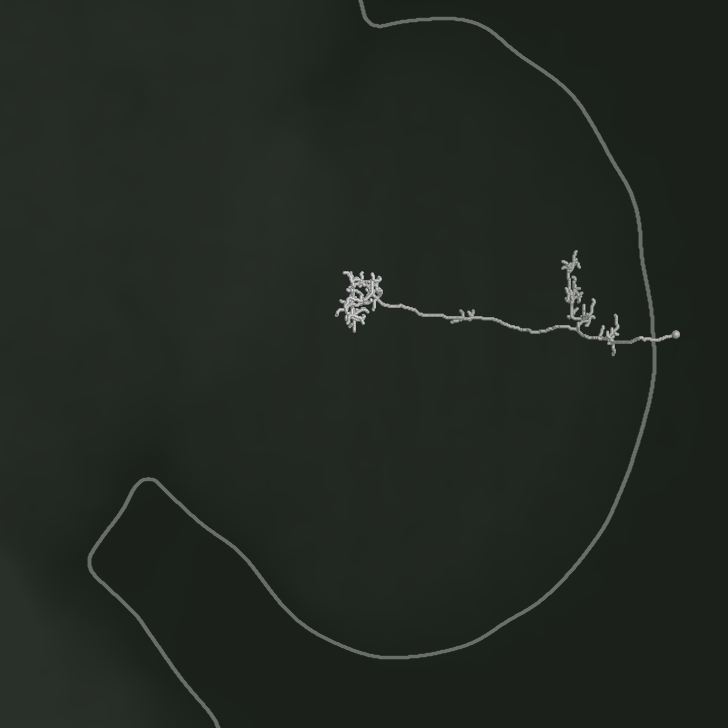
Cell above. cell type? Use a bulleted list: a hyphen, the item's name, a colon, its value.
- cell type: TmY21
